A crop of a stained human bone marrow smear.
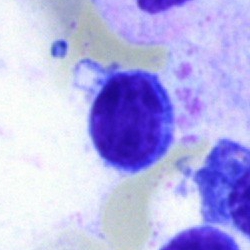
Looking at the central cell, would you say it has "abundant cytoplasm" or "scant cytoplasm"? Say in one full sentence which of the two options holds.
The cytoplasm of this cell is scant, a narrow rim.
